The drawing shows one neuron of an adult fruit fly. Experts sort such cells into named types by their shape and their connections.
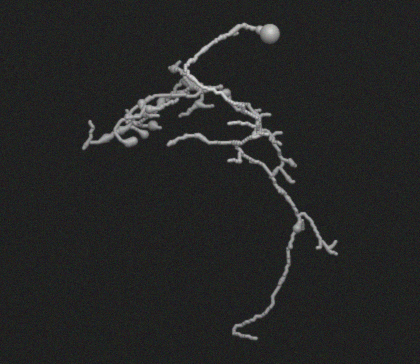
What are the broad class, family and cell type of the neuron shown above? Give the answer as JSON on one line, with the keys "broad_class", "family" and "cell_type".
{"broad_class": "central-brain intrinsic neuron", "family": "hemilineage SLPpm1", "cell_type": "CB4129"}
